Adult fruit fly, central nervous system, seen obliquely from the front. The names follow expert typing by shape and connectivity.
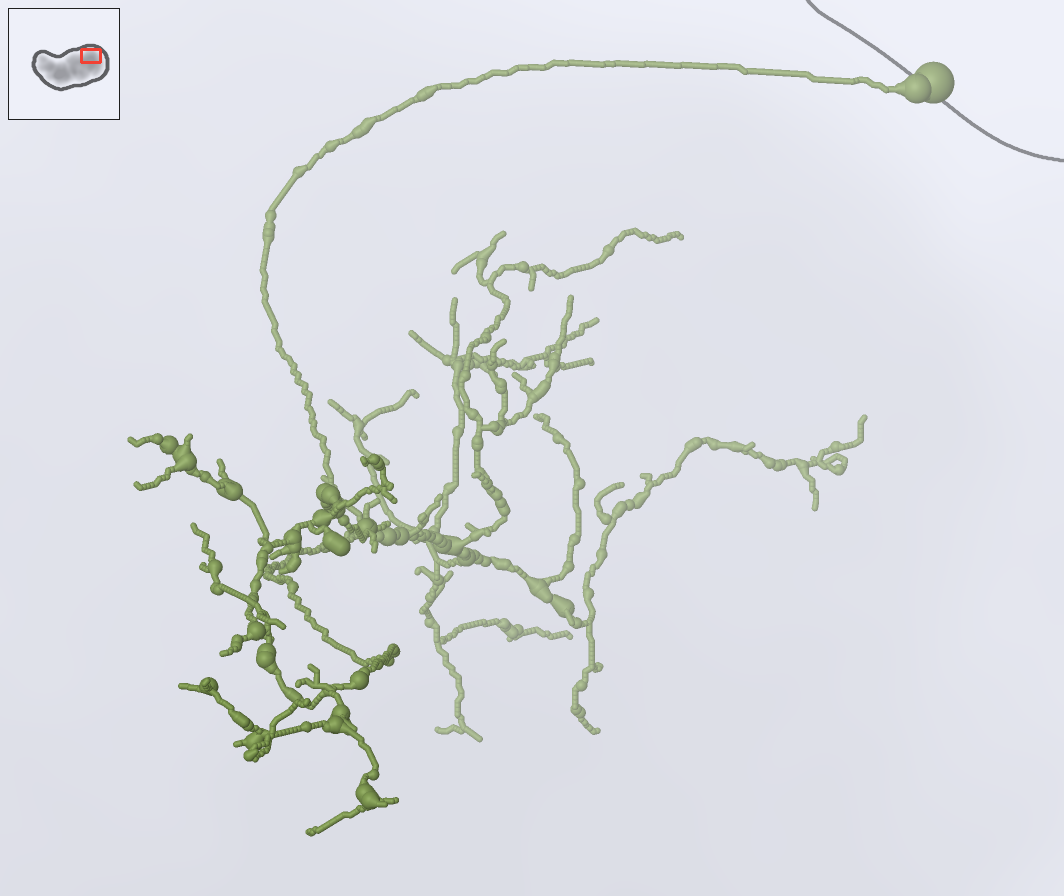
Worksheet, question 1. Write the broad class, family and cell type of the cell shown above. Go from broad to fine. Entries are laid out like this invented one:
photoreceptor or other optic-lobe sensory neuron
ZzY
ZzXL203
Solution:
central-brain intrinsic neuron
hemilineage SLPad1_posterior
LHPD2a5_b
